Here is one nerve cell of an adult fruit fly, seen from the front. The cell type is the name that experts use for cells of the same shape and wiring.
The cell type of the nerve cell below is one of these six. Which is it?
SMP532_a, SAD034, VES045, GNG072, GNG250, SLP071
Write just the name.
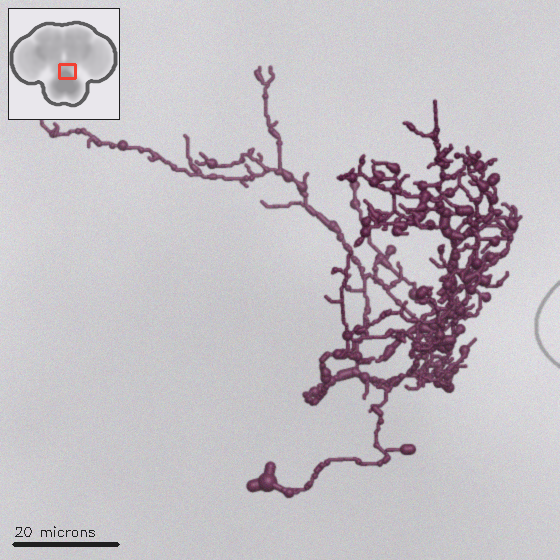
GNG250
